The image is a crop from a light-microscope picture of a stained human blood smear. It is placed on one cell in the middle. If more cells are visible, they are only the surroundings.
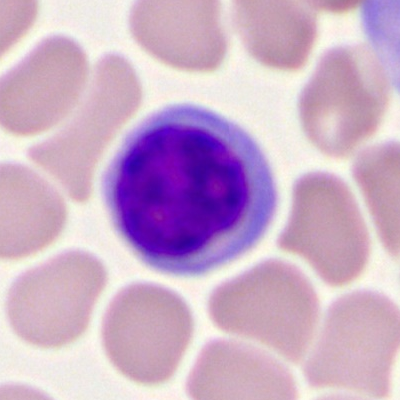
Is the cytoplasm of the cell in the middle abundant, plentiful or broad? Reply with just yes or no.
No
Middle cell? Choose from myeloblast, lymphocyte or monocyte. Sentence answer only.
Seen at the centre of the crop is a lymphocyte.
